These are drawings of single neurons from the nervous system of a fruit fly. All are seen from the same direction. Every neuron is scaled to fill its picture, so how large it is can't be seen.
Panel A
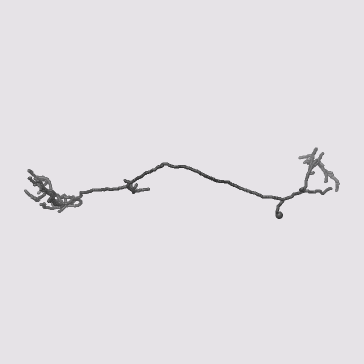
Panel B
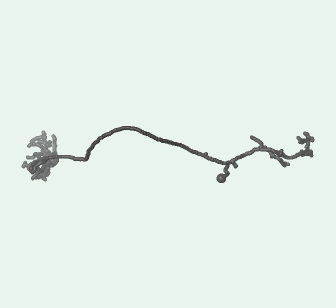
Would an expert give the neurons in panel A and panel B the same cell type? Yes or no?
no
